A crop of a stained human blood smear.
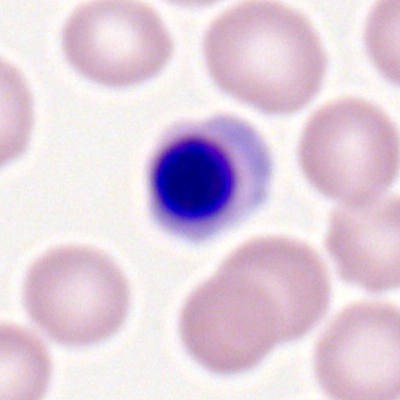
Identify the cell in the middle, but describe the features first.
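Start with the outline: it is round and smooth. Now look at the nucleus, where the chromatin stains very dark purple all the way through. The pale blue cytoplasm around it makes a wider crescent on the right side. Take your time scanning that cytoplasm; you won't find any granules in it. This cell is an erythroblast.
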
